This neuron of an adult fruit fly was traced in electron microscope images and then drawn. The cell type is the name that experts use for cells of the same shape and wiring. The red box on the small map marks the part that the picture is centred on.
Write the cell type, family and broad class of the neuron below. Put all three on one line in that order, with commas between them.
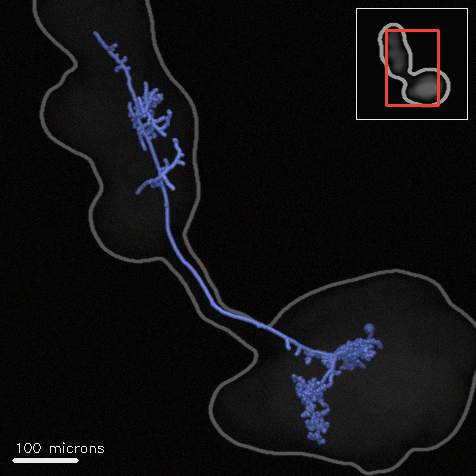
DNp19, DNp, descending neuron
